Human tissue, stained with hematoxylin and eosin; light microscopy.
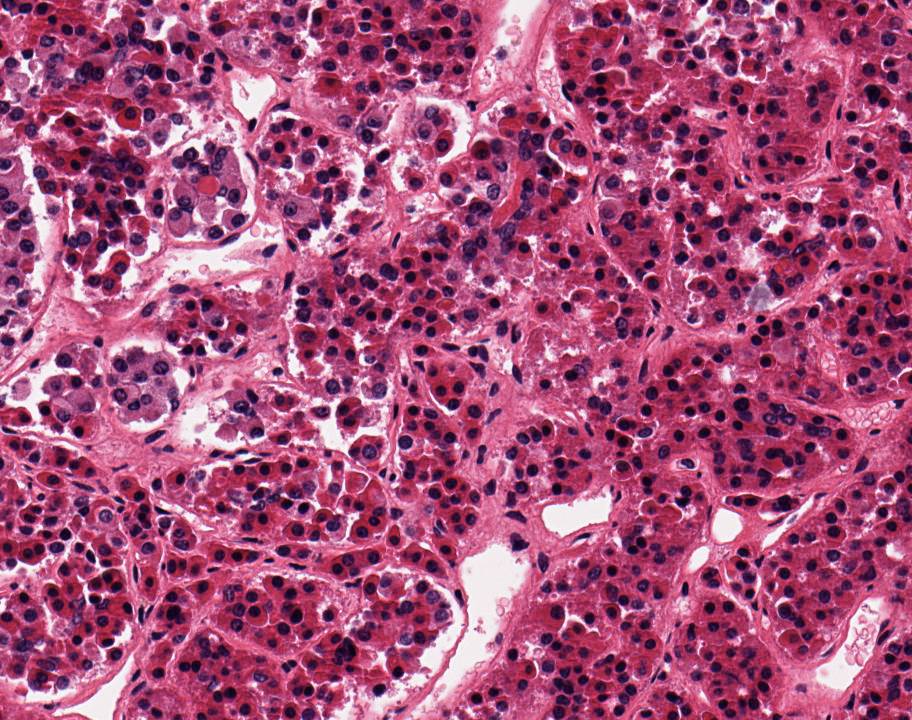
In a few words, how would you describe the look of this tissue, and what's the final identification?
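Rounded nests of cells, separated by thin fibrous septa, occupy the whole field. Nuclei are small, round and dark, mostly alike in size. Some nests toward the upper left contain larger cells with paler pink-violet cytoplasm. No glands with central lumens are formed. Name: pituitary.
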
